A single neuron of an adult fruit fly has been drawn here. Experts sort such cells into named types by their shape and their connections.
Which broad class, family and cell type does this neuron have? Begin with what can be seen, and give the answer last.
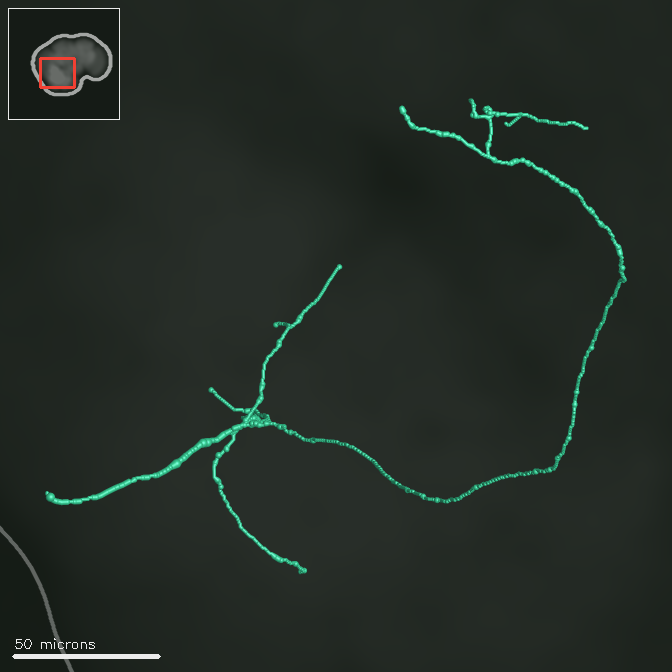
By the scale bar it is about 200 microns wide in this view. It has a dozen or fewer branch ends. Its broad class is sensory neuron ascending to the brain. The name of its family is class mechanosensory proprioceptive. Its cell type is SApp14.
